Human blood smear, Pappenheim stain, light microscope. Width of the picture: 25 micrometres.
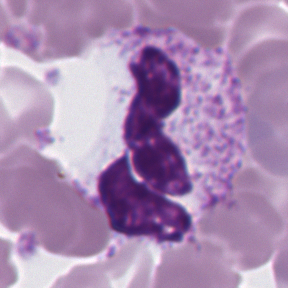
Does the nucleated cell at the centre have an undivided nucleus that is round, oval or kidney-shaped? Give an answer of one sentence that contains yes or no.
No, in this cell the nucleus is split into separate segments.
